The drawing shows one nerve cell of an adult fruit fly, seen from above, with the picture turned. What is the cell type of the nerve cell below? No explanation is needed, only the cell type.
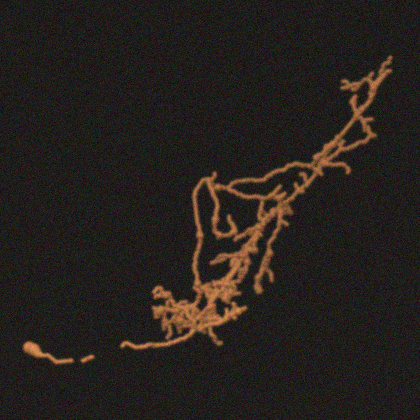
IN20A.22A079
